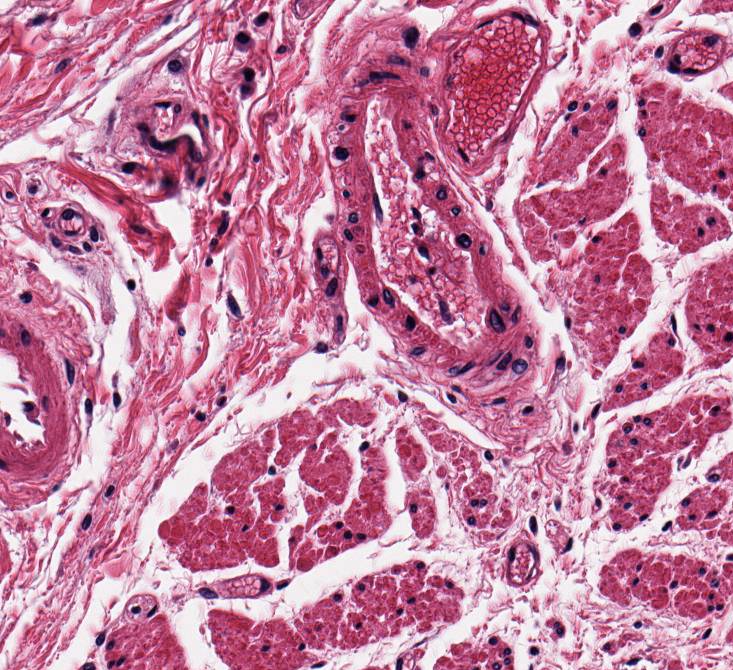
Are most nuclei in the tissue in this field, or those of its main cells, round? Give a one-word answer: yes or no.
Yes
